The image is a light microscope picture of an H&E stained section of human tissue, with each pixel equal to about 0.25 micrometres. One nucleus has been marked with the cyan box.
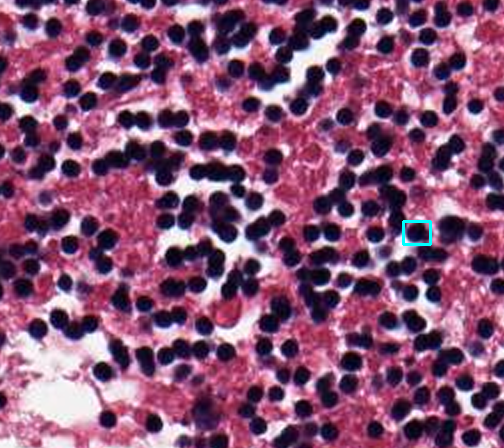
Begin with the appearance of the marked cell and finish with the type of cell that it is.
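The nucleus is round and deeply dark, stained evenly throughout with no visible internal detail. Its nucleus is about the same size as the many round dark nuclei crowded around it. Little or no cytoplasm is visible; the dark nucleus is rimmed at most by a thin pale halo. Type of cell: cerebellar granule cell.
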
